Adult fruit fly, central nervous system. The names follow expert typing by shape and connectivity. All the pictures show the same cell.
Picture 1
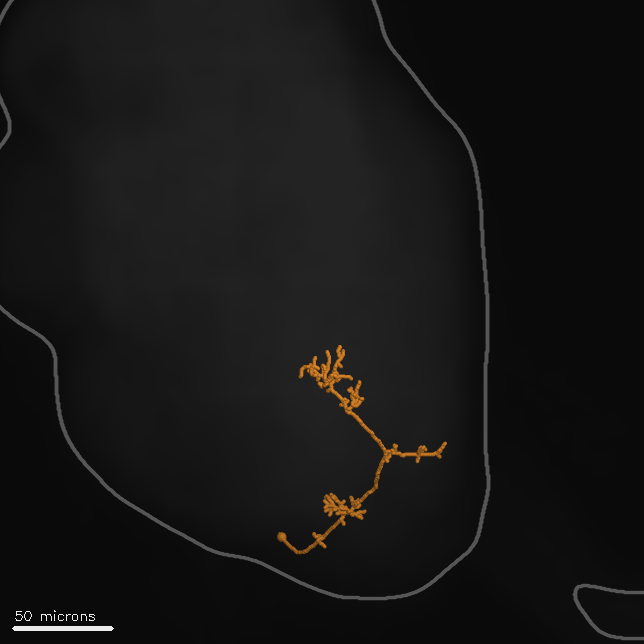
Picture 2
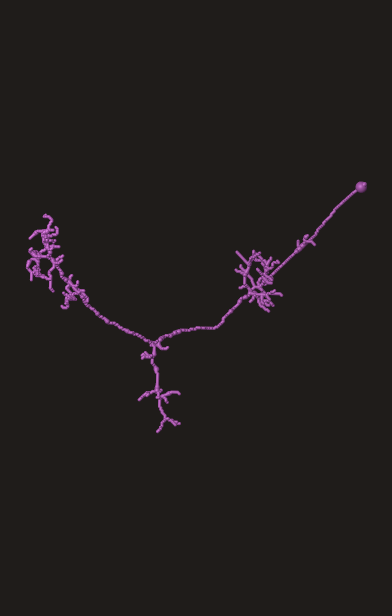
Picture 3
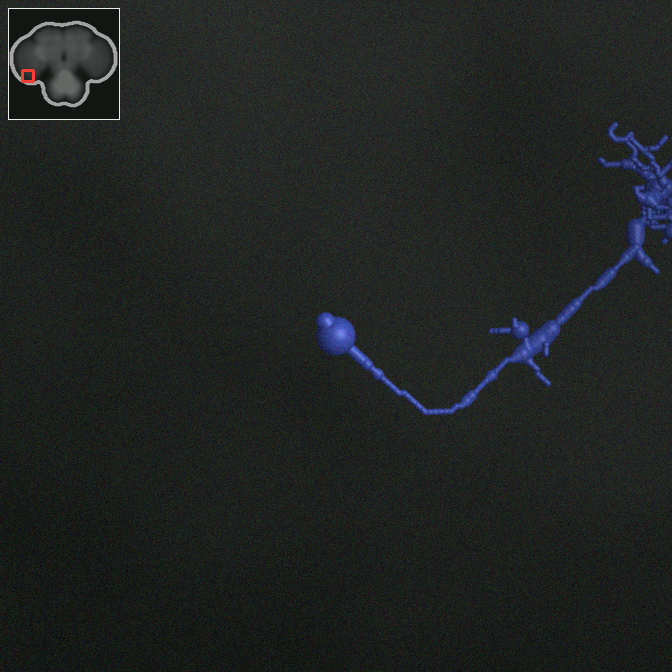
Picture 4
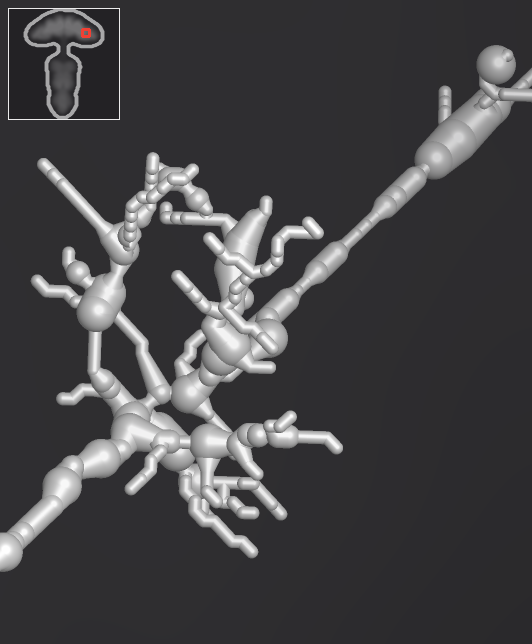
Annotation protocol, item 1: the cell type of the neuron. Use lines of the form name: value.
cell type: TmY17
